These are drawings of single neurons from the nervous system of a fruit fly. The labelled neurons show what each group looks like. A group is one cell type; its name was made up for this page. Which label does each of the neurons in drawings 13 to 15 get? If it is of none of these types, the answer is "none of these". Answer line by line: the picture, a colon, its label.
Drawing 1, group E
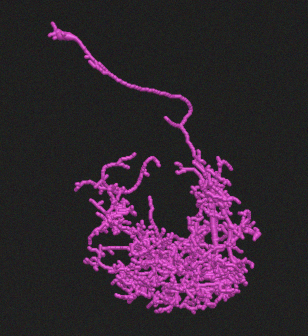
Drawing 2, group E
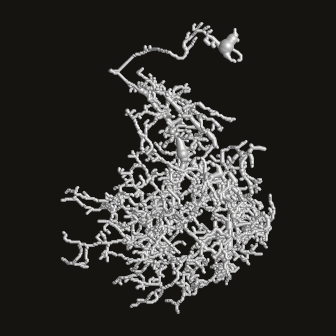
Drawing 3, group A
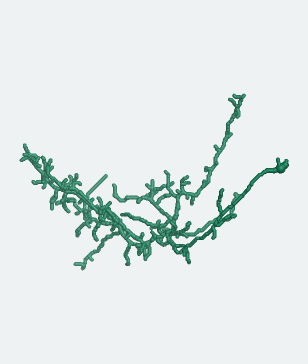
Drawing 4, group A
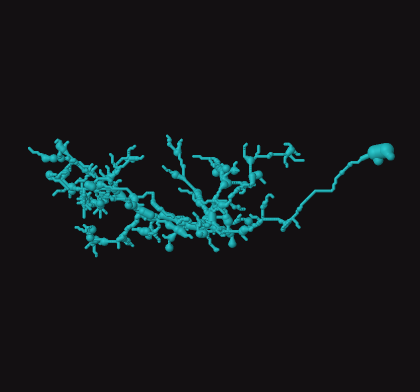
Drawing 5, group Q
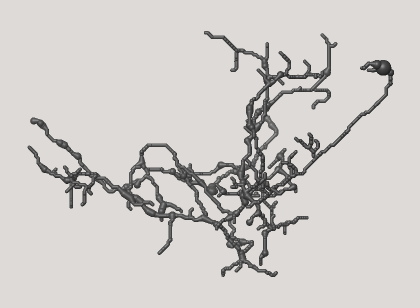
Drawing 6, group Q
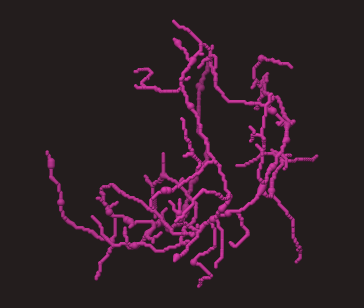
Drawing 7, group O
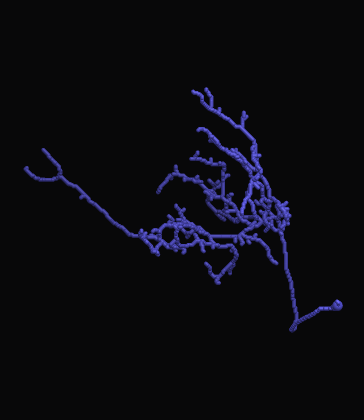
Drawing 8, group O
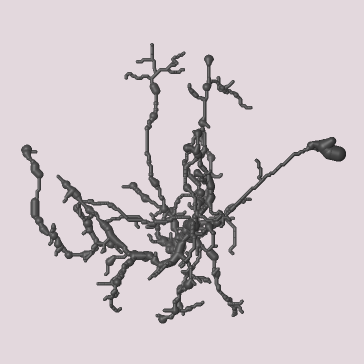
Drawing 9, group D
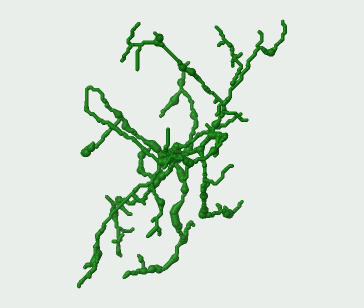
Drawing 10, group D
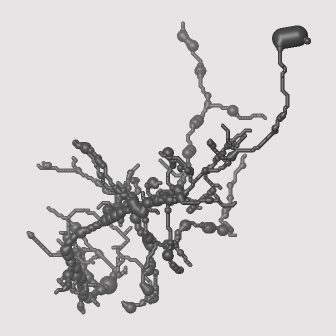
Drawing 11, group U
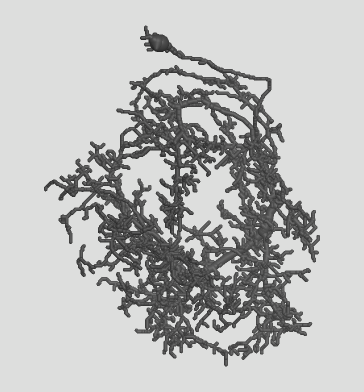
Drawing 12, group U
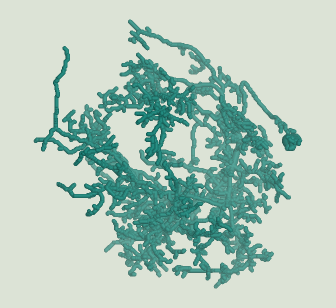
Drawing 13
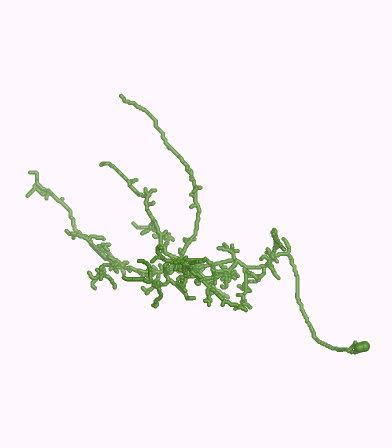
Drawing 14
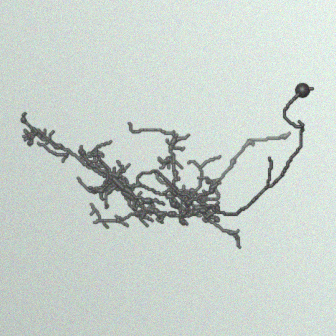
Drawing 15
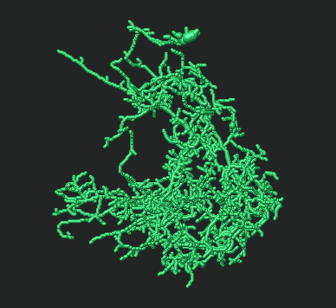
13: group O
14: group A
15: group E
